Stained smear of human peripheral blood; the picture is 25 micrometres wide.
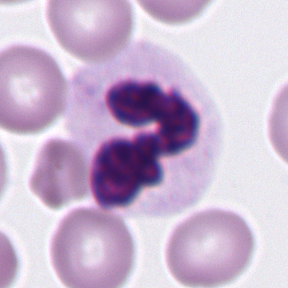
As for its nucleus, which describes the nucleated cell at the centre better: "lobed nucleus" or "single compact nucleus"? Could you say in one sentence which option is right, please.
There is a nucleus divided into separate segments in this cell.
